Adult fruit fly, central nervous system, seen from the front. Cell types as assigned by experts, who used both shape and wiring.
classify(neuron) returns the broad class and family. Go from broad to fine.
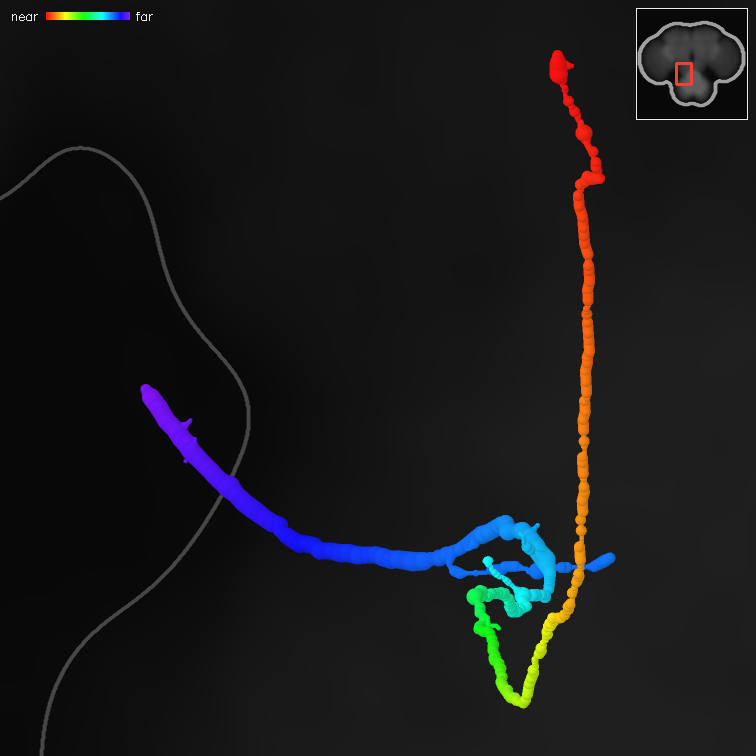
sensory neuron ascending to the brain; class mechanosensory proprioceptive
